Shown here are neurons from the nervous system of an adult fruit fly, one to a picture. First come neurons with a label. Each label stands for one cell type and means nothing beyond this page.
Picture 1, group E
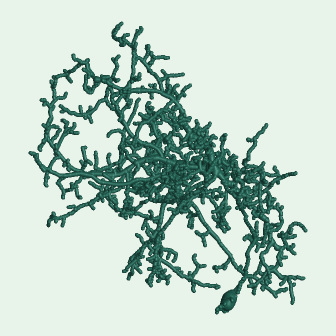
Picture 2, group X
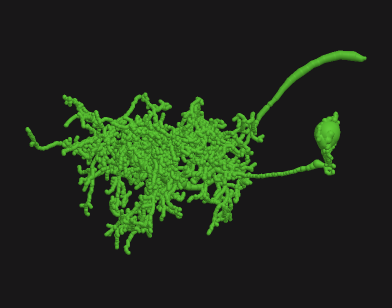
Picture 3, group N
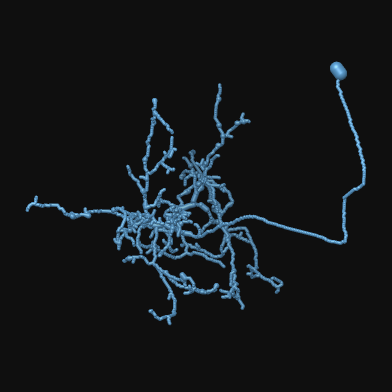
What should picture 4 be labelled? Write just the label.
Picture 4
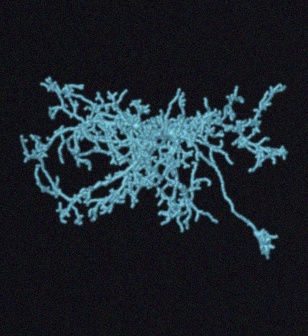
group E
